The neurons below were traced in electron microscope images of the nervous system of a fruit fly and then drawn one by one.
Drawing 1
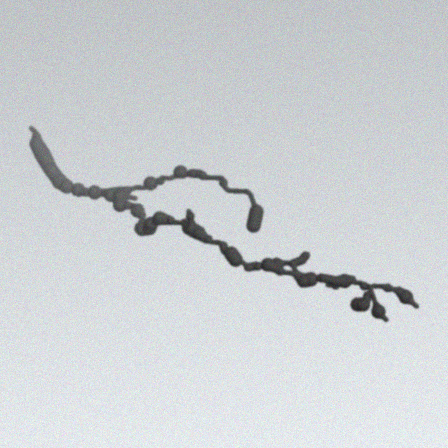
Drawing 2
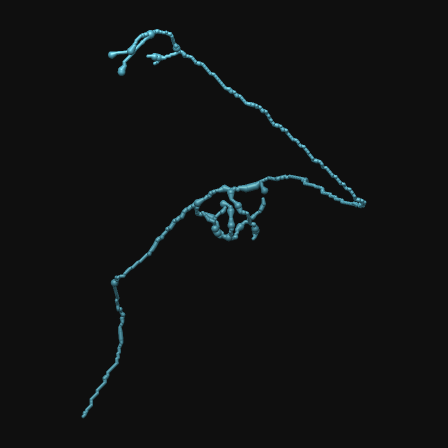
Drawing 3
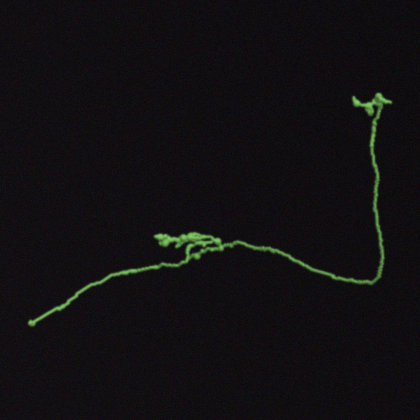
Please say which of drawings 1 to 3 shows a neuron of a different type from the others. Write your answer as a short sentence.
Drawing 1 is the odd one out.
